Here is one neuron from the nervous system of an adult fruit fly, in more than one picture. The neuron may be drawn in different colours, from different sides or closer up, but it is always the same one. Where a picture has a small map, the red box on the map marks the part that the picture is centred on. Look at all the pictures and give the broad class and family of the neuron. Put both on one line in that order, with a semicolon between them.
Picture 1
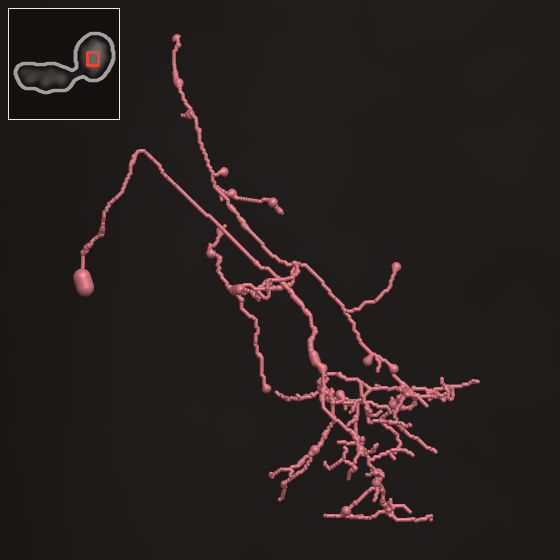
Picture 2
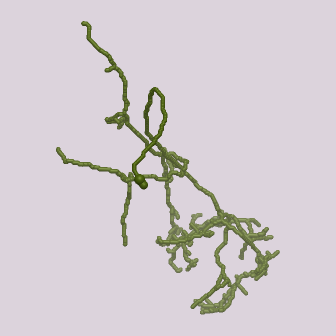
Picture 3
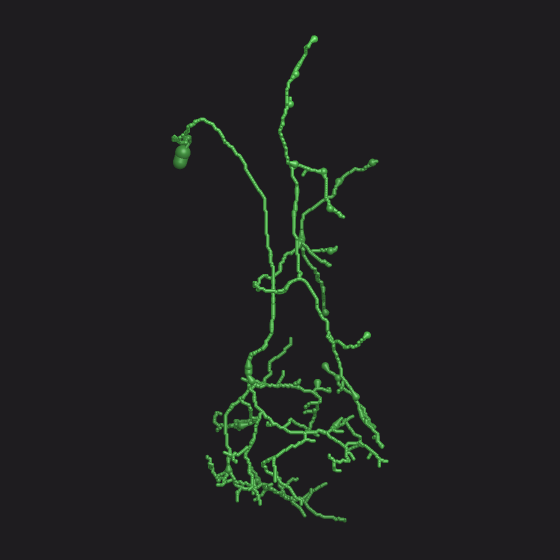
central-brain intrinsic neuron; hemilineage DM5_ventral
